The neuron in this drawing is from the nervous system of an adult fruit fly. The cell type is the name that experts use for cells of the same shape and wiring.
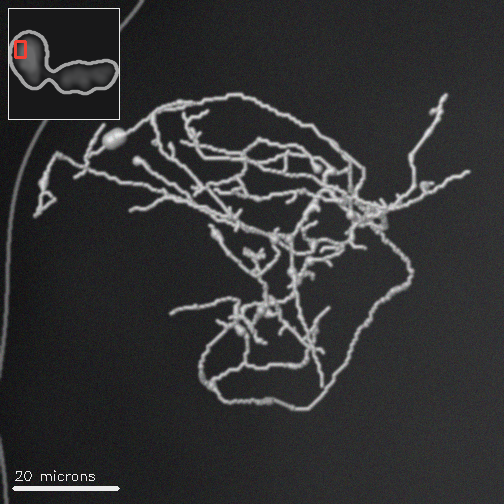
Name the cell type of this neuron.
CRE019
